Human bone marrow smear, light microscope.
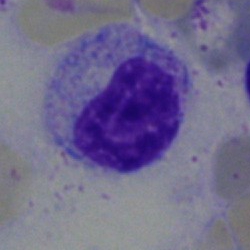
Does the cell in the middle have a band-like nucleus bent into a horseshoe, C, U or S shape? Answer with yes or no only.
No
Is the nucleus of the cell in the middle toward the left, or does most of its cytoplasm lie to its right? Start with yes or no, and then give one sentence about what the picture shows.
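No. The nucleus sits off-centre toward the lower right of the cell.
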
